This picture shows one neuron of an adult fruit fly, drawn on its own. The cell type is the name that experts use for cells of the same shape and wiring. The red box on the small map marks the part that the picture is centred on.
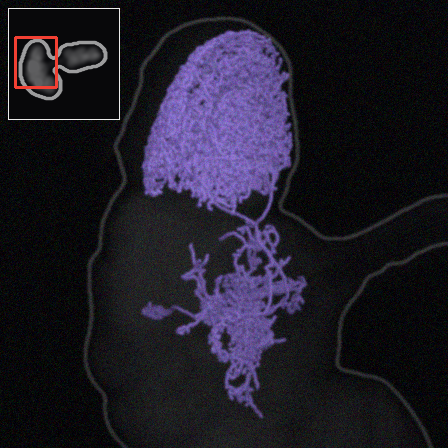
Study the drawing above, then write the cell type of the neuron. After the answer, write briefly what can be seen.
Its cell type is OA-AL2i1. It is a visual centrifugal neuron. It lies in the brain. Dozens of branch ends can be seen.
